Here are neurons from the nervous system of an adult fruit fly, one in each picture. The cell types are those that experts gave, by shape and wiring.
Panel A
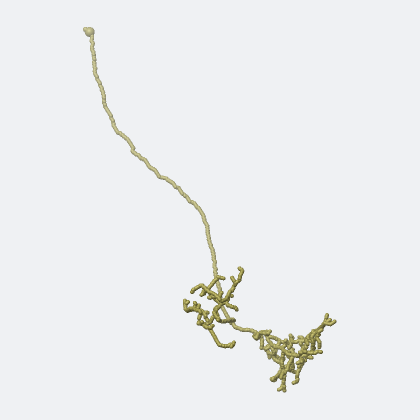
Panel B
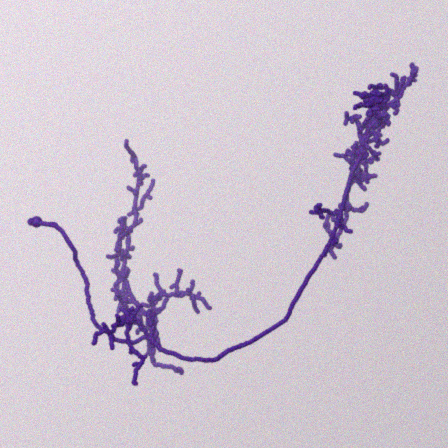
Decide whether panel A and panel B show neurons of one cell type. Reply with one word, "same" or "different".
different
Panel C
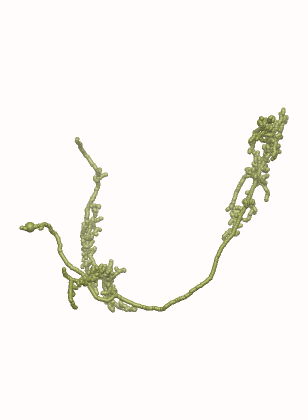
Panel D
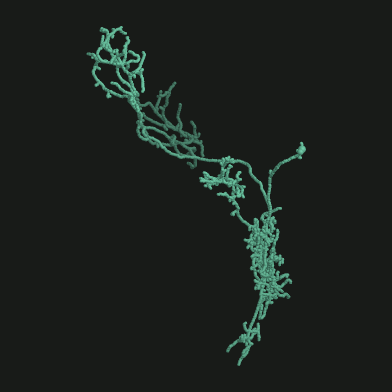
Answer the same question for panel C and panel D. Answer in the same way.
different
